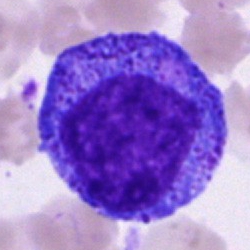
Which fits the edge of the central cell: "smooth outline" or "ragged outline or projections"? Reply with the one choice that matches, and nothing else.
Ragged outline or projections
